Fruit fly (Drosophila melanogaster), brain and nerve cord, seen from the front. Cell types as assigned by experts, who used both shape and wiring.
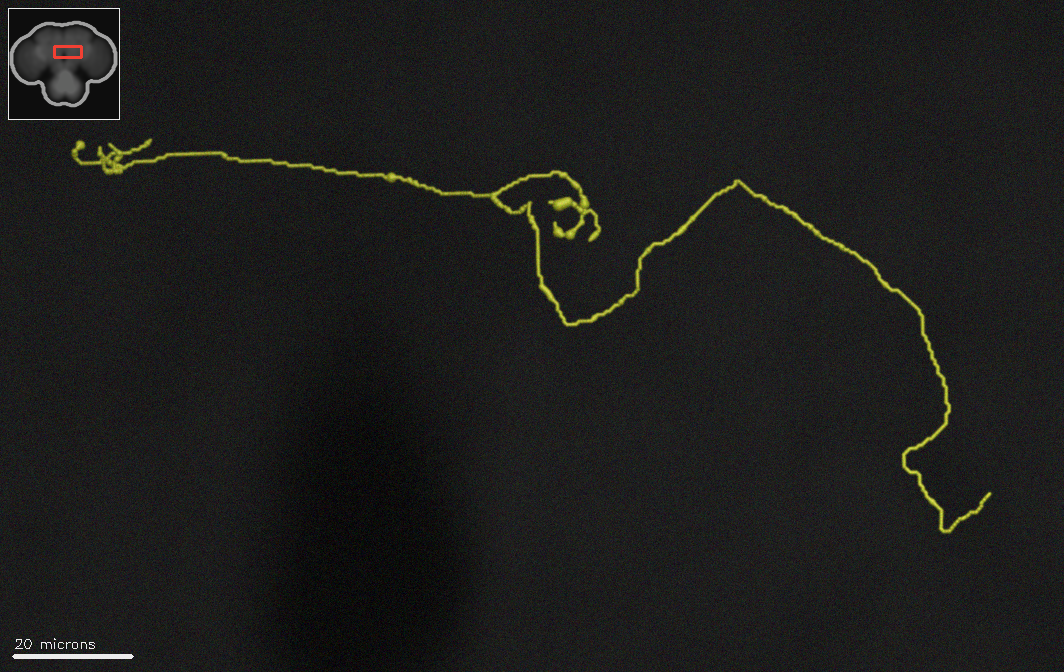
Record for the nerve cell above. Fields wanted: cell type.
ORN_DM3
